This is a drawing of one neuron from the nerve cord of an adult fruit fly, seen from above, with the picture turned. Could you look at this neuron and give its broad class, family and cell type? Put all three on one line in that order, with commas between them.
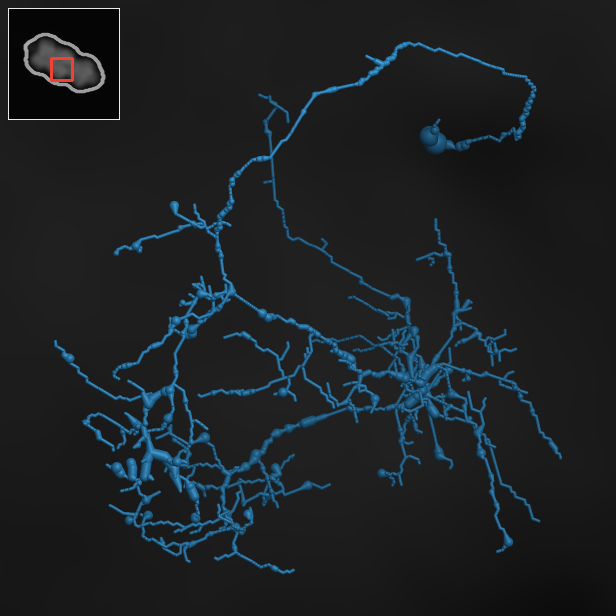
nerve-cord intrinsic neuron, hemilineage 12B, IN12B059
